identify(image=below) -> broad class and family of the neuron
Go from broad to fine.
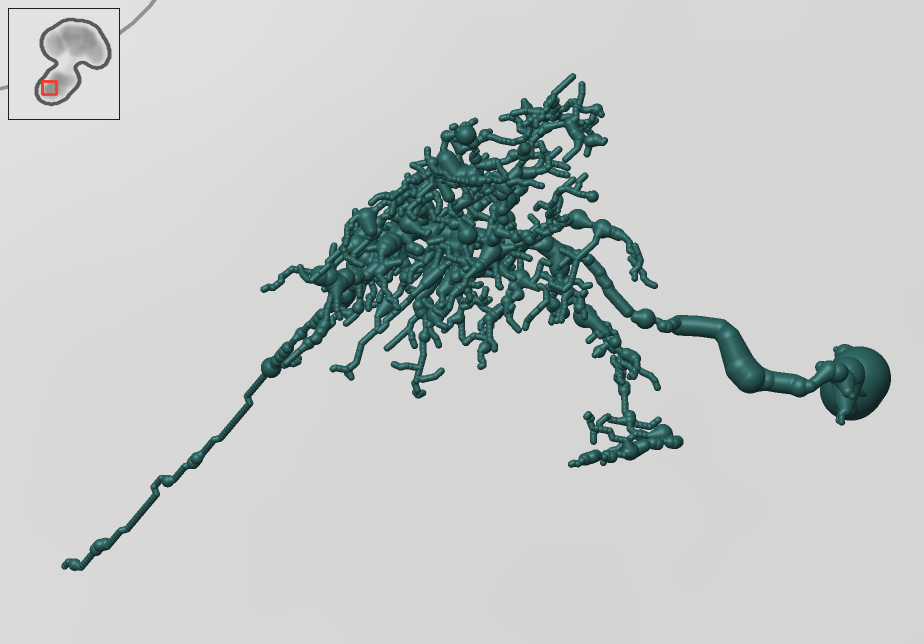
motor neuron of the nerve cord; MNad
